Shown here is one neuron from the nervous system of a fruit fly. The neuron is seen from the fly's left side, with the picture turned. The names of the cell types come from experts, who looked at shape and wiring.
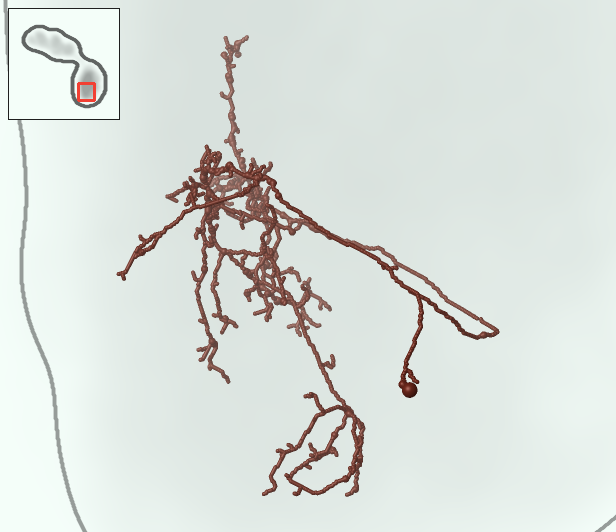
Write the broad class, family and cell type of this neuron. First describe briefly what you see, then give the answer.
The picture shows dozens of branch ends. In this view it is about as wide as it is tall. It is a central-brain intrinsic neuron. The family is hemilineage SLPav1_medial. It is of cell type CL099.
